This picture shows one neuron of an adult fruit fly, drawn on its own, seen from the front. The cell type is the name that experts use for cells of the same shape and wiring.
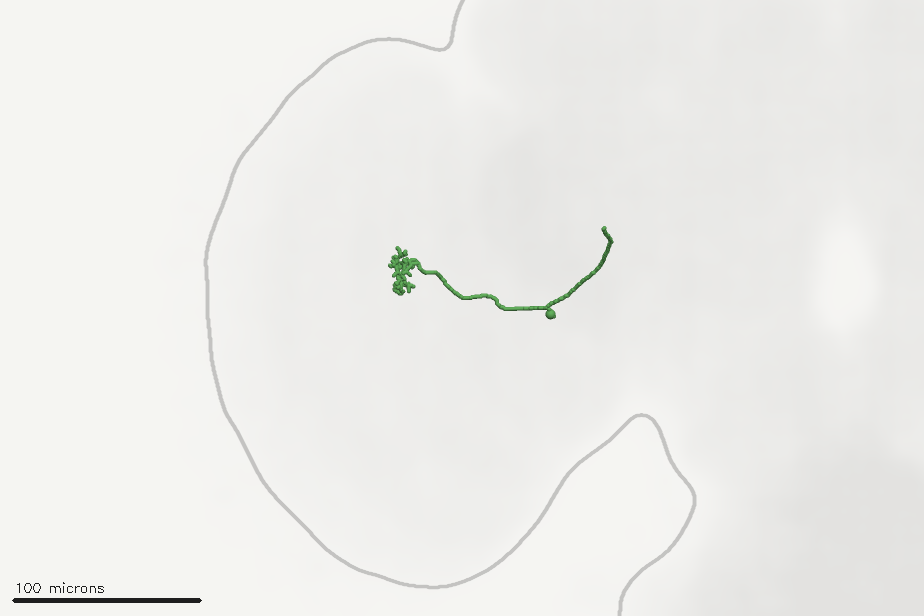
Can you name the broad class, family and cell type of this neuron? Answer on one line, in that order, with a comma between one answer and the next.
visual projection neuron, LPC, LPC2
